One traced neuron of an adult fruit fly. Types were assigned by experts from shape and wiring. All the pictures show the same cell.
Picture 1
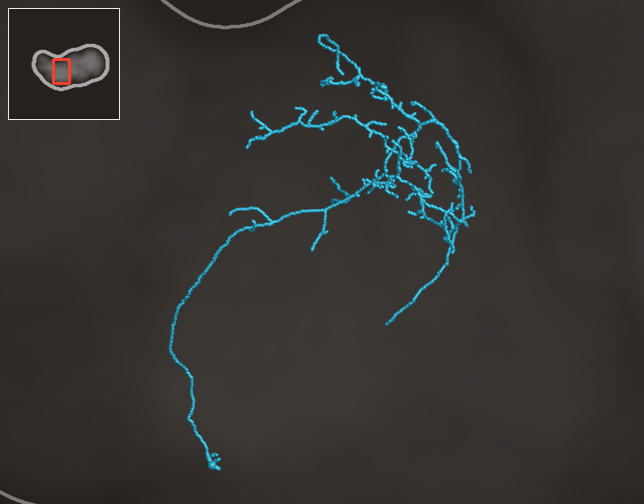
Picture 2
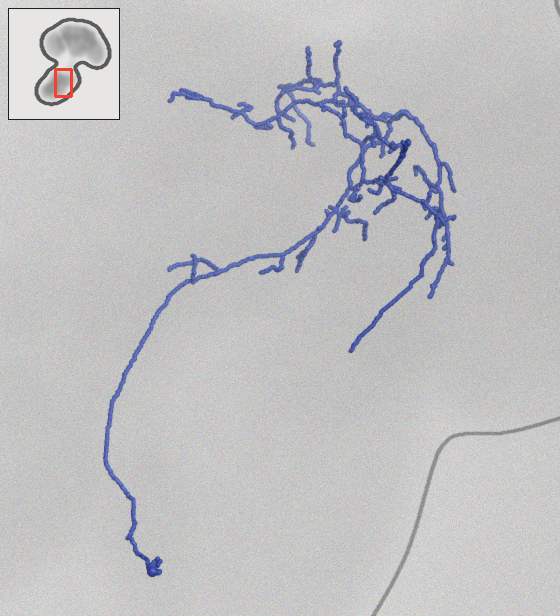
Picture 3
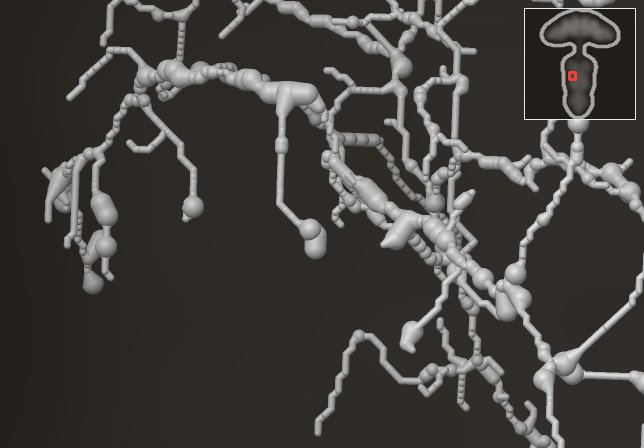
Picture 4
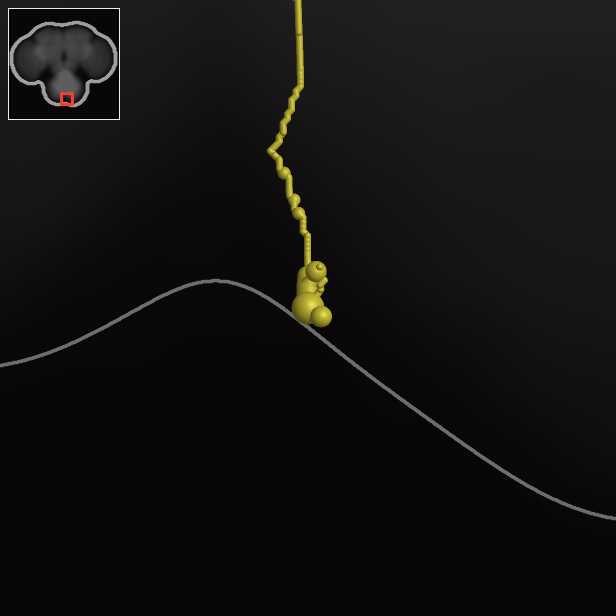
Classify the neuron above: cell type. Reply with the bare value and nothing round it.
IN06B066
